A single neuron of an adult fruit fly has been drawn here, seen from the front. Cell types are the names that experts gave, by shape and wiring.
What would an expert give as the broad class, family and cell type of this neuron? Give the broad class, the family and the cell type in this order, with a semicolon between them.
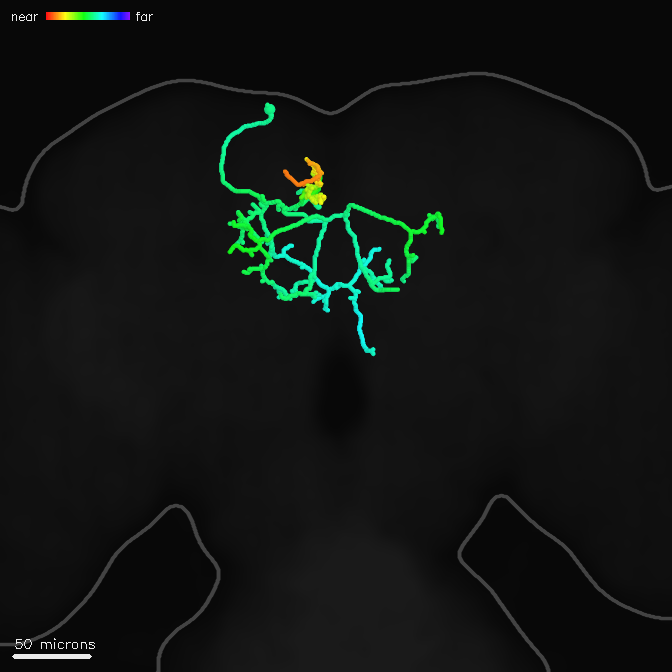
central-brain intrinsic neuron; hemilineage SMPp&v1_posterior; CL177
